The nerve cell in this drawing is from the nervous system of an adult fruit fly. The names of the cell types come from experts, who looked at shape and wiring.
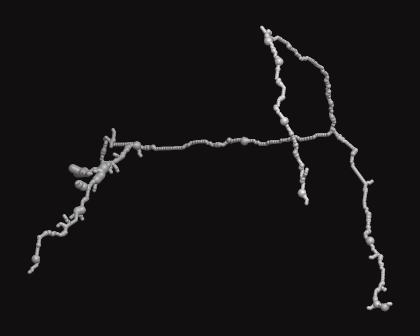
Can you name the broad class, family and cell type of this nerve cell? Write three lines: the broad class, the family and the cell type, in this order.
optic-lobe intrinsic neuron
TmY
TmY9b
